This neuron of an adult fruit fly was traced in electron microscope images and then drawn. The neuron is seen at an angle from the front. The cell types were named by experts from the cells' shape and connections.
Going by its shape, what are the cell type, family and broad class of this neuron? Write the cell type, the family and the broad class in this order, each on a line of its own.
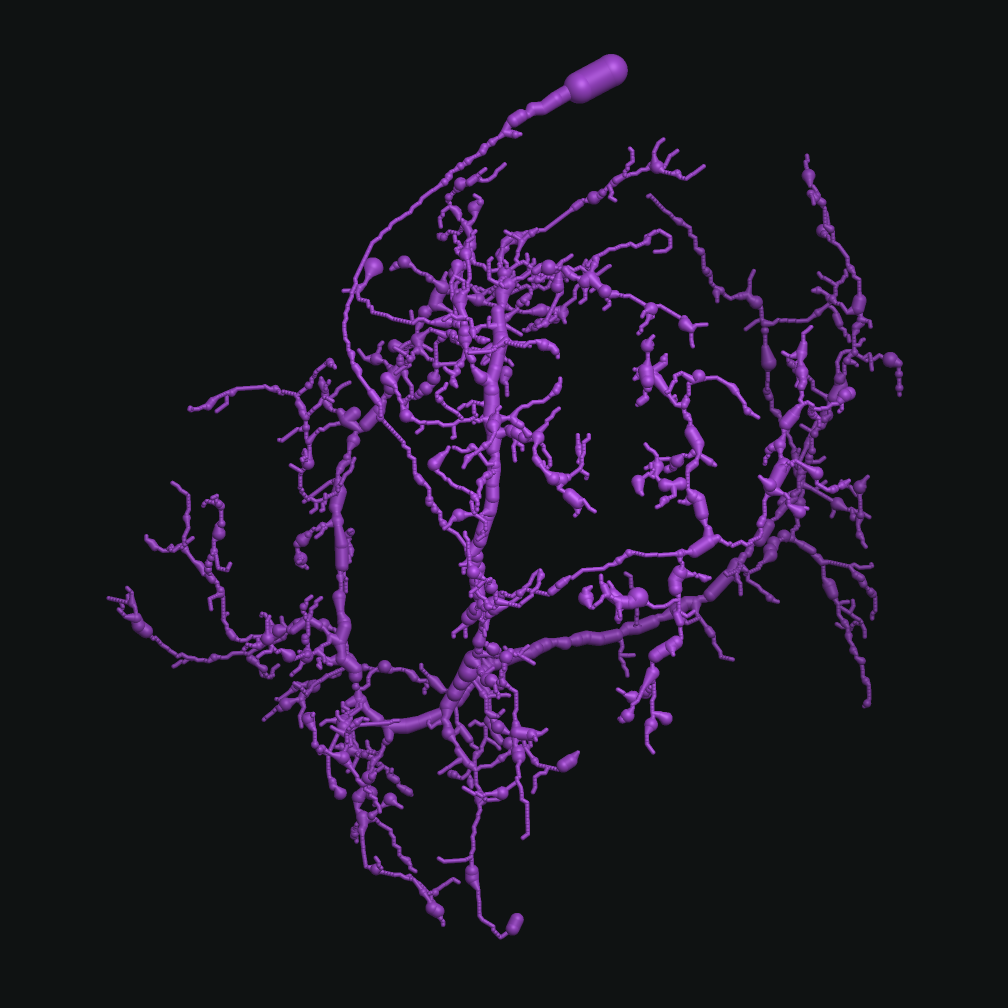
IN17A052
hemilineage 17A
nerve-cord intrinsic neuron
